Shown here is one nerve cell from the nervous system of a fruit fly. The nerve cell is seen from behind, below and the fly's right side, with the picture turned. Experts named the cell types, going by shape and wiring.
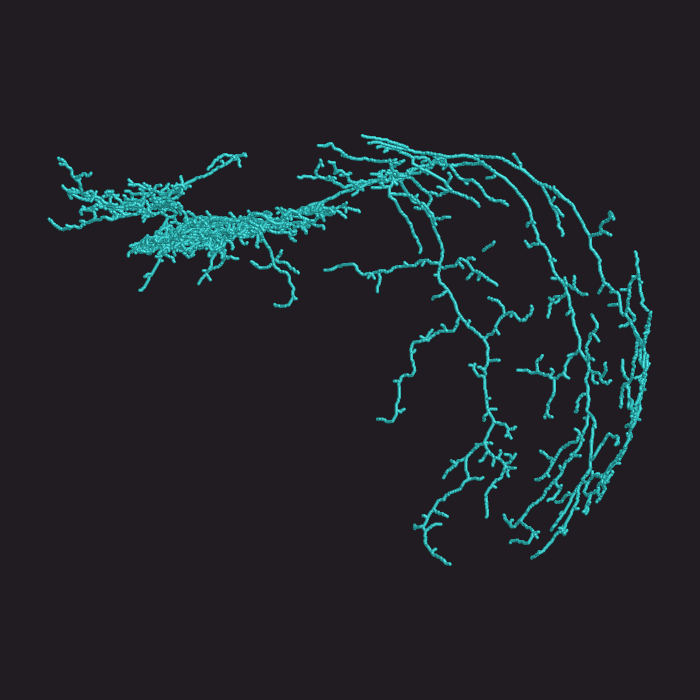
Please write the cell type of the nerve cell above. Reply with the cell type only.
aMe30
